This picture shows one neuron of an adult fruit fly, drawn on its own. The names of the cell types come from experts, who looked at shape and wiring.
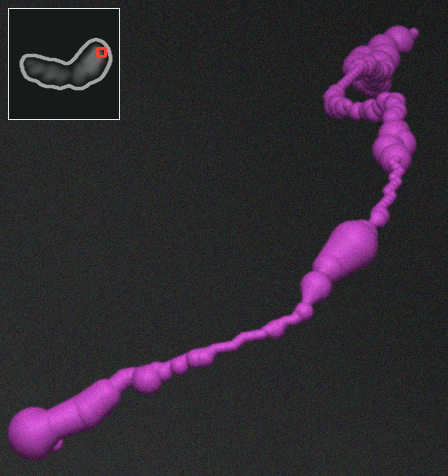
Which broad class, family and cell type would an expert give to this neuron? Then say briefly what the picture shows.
Its broad class is photoreceptor or other optic-lobe sensory neuron. The name of its family is class visual. Its cell type is R7p. The drawing shows no cell body. It has a dozen or fewer branch ends.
